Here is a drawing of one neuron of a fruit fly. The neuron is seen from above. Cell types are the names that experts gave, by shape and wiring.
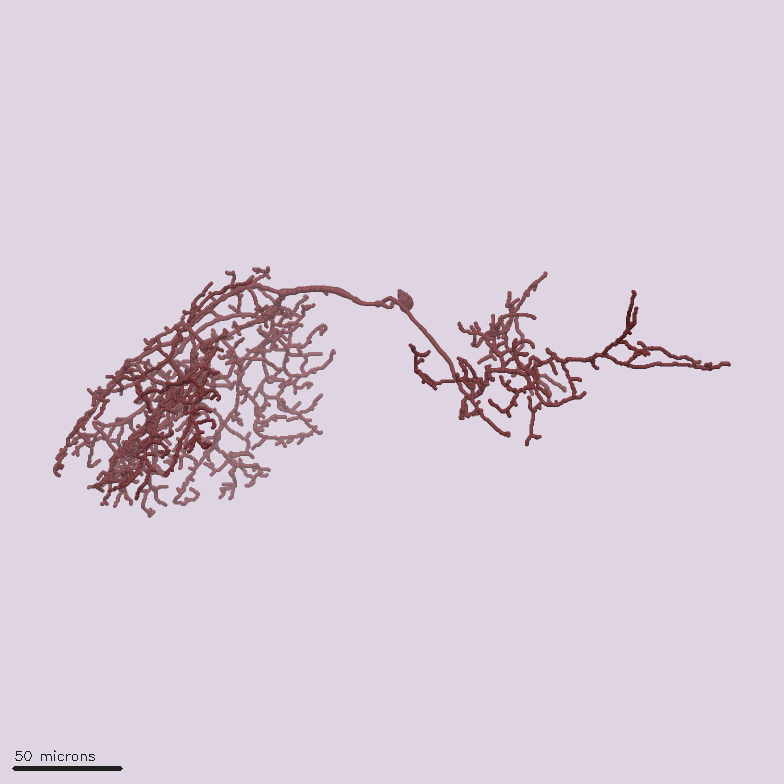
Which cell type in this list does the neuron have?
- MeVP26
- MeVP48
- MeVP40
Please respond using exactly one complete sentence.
It is MeVP26 that names the cell type of this neuron.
